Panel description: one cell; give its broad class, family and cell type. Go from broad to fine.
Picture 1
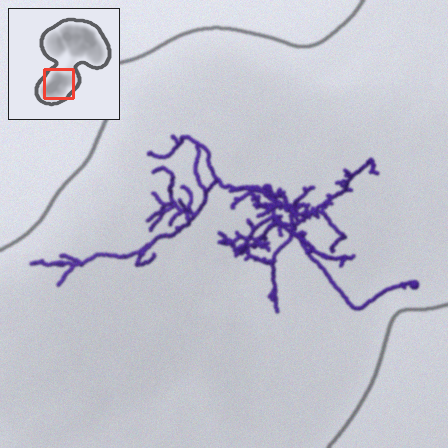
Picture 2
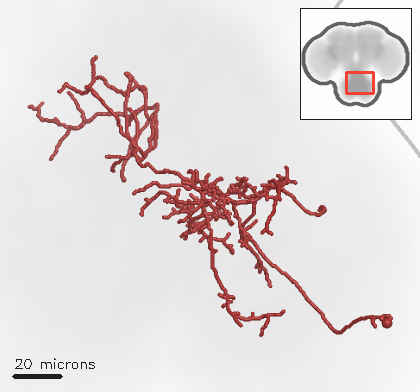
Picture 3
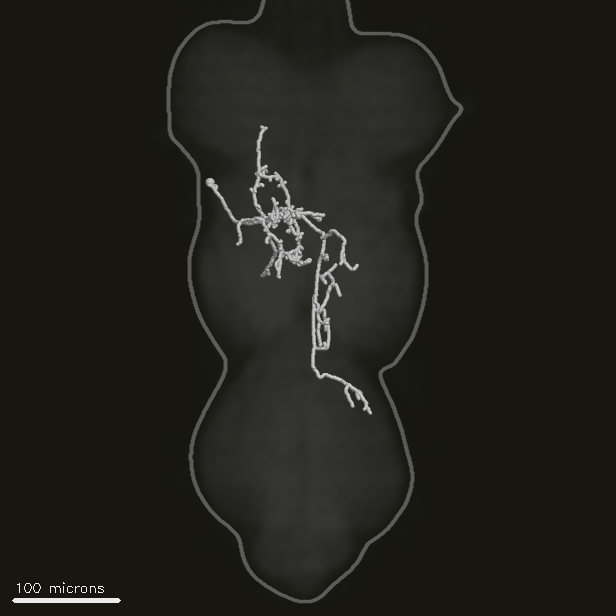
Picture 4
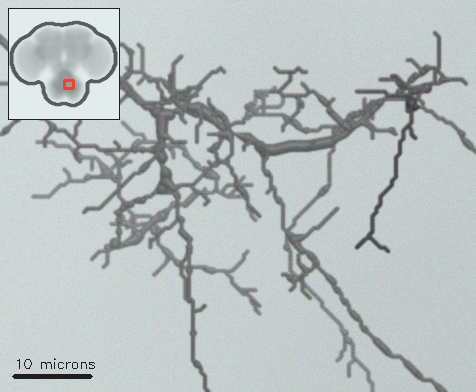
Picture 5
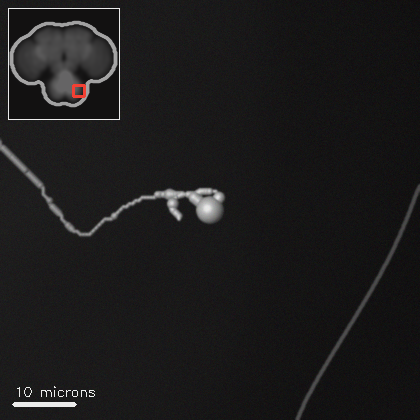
nerve-cord intrinsic neuron; hemilineage 08B; IN08B087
